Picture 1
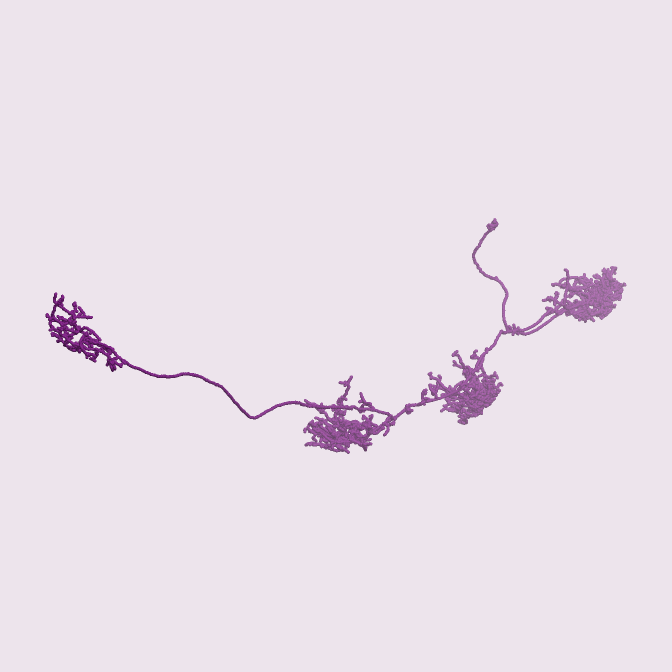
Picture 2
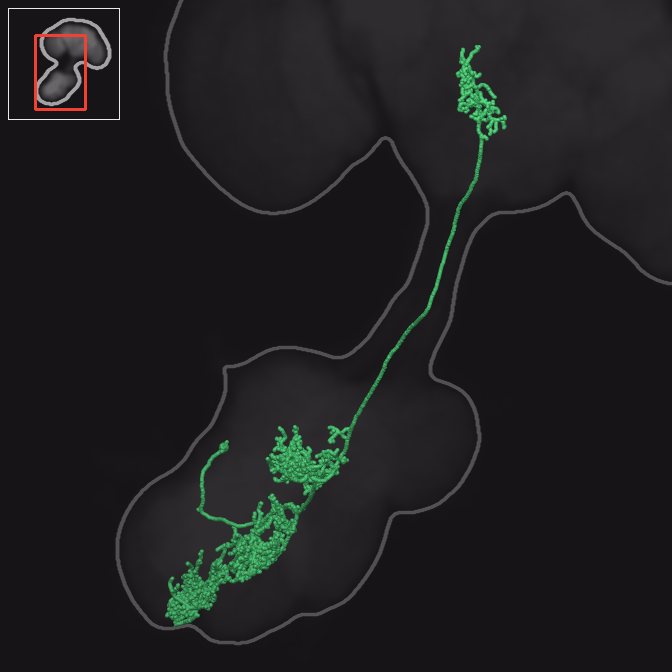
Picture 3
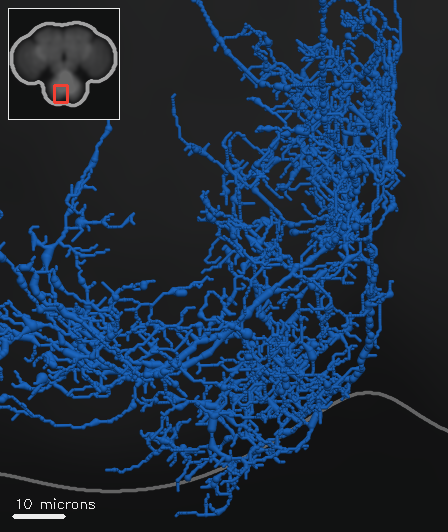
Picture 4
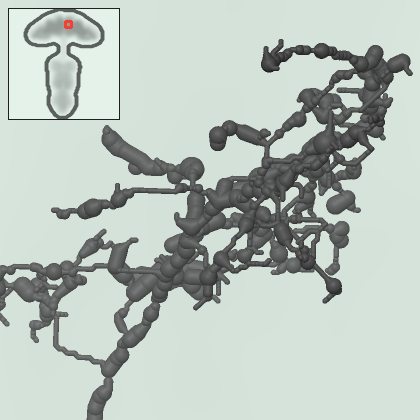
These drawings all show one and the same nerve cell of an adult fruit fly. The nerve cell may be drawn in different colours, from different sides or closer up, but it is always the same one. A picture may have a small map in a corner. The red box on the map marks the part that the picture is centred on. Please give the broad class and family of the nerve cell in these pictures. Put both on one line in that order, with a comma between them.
ascending neuron, hemilineage 17A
